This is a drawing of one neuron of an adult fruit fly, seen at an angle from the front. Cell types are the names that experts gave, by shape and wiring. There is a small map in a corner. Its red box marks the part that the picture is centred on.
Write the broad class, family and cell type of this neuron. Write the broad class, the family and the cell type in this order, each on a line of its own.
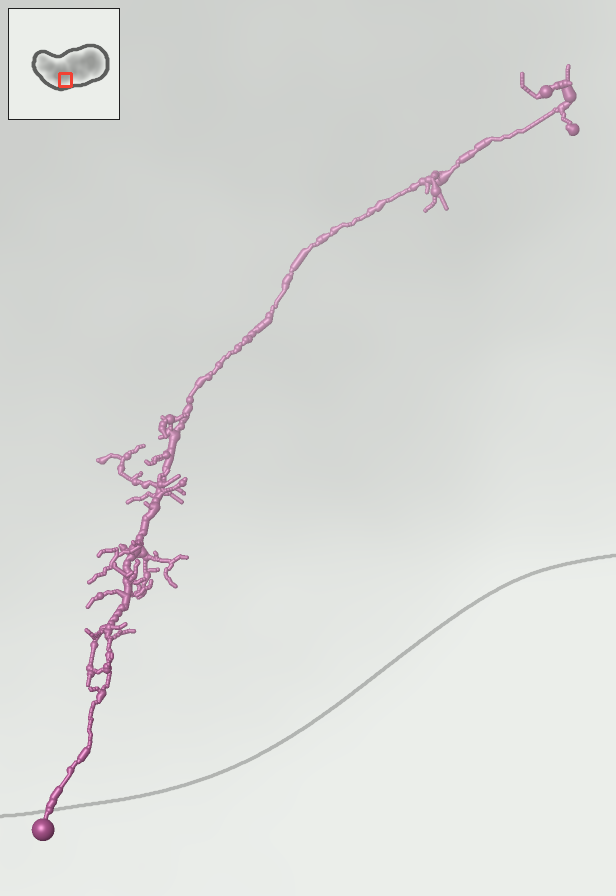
optic-lobe intrinsic neuron
Tm
Tm12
